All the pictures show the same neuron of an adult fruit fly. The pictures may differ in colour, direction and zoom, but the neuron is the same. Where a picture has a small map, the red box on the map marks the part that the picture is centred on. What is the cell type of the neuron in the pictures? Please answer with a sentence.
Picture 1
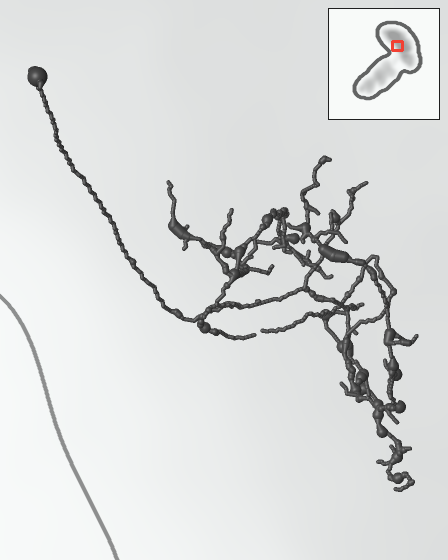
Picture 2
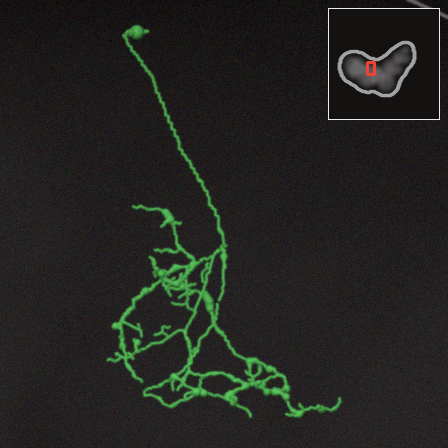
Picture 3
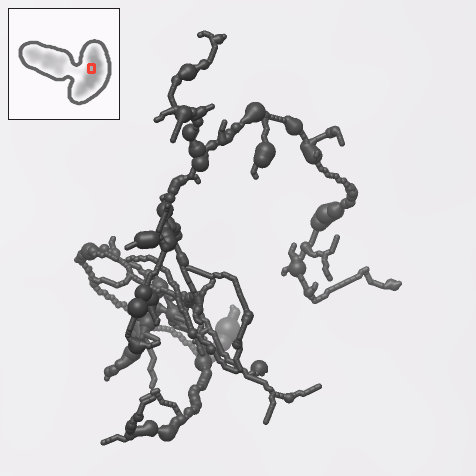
The cell type is CB1844.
